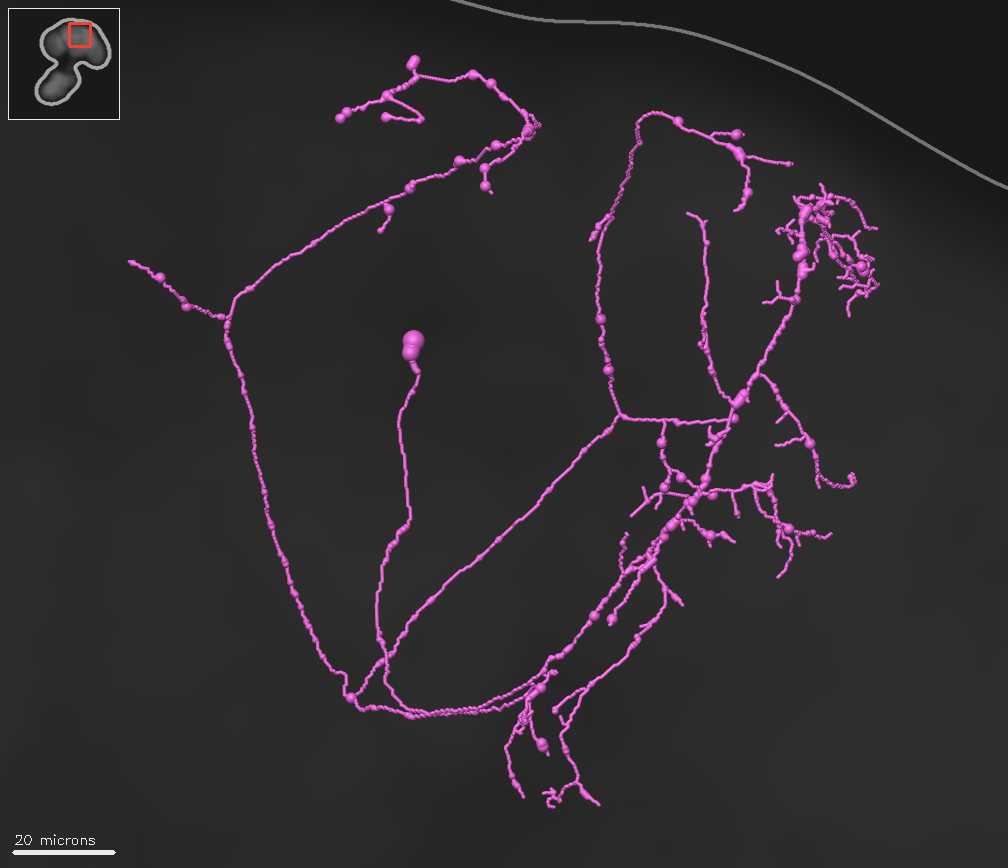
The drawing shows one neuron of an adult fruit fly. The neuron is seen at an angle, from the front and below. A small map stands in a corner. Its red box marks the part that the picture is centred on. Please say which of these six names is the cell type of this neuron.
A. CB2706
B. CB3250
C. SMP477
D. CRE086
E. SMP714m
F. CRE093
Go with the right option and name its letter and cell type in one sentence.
The kind of cell the neuron is, CRE086, is given in option D.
